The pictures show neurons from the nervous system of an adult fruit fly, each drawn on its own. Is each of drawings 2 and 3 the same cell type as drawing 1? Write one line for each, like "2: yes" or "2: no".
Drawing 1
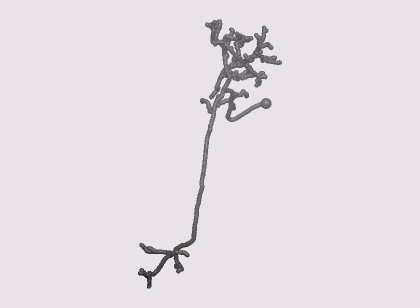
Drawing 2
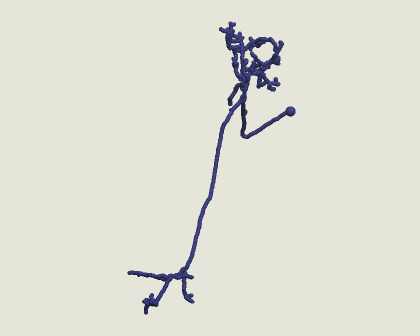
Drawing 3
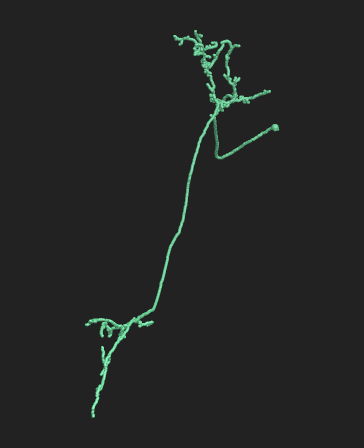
2: yes
3: no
